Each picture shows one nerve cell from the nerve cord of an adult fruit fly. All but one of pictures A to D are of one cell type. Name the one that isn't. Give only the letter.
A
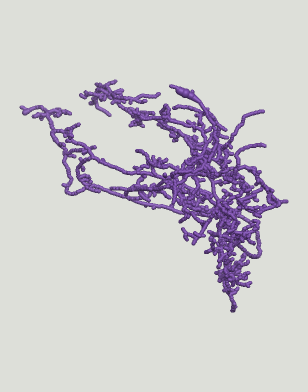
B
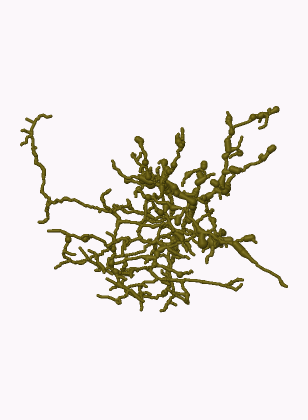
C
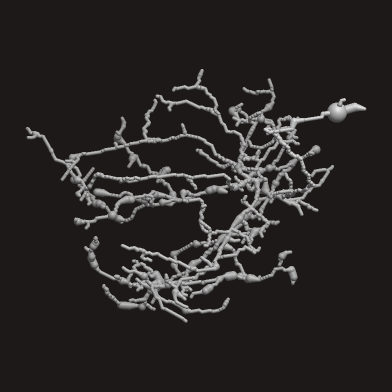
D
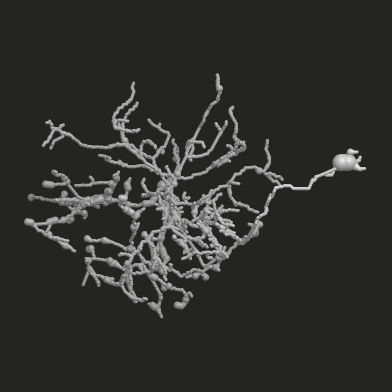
A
